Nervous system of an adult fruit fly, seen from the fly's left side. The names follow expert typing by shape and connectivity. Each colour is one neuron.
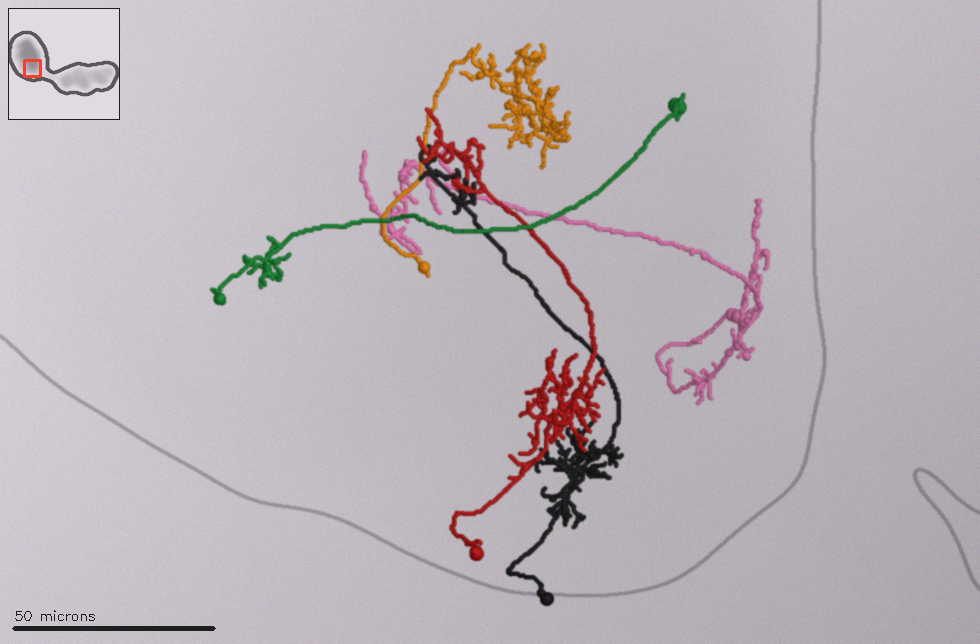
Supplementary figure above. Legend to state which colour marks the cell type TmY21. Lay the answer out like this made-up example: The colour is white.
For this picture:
The colour is pink.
